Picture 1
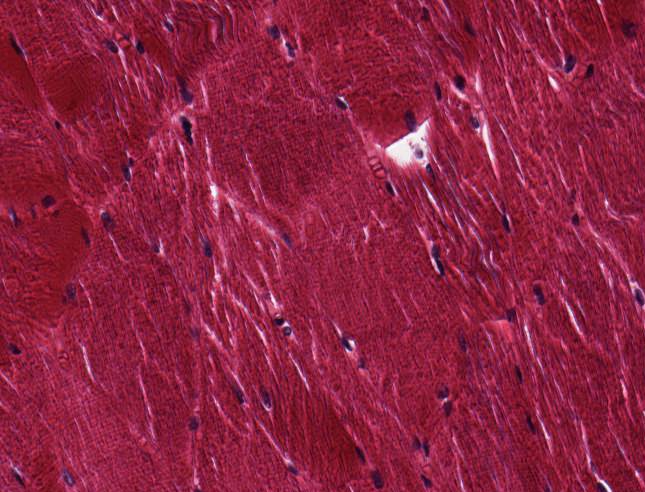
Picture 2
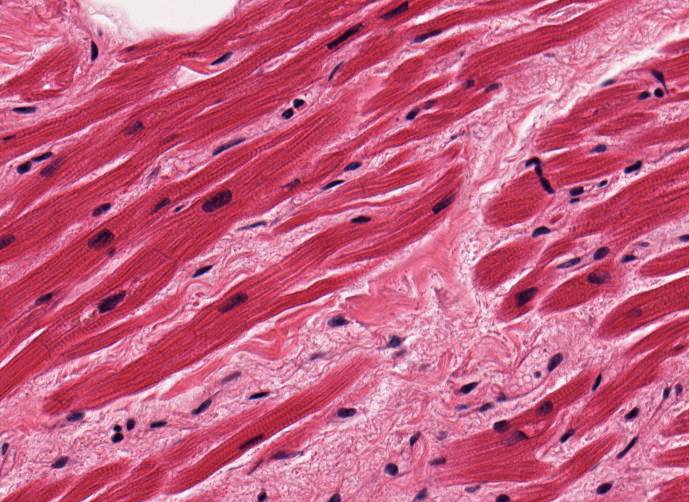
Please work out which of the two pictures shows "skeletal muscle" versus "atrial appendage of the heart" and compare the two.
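Right, skeletal muscle is in the first picture, atrial appendage of the heart in the second. In the first, closely packed eosinophilic fibres run roughly parallel across the whole field, separated only by thin pale clefts, with faint fine cross-striations in places. I see no broad bands of connective tissue there, and no fat cells anywhere. The second also has fine cross-striations and deep pink-red cytoplasm, but its oval nuclei sit centrally, and some fibres branch and join their neighbours.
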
